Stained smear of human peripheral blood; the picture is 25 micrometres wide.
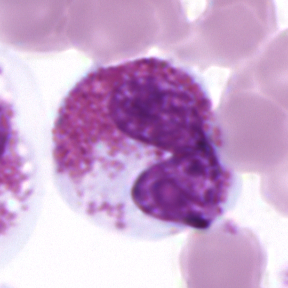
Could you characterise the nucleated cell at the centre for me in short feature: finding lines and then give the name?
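Nucleus: two lobes, sitting in the right half of the cell
Chromatin: dense and dark purple
Granules: reddish-pink
Name: eosinophil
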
